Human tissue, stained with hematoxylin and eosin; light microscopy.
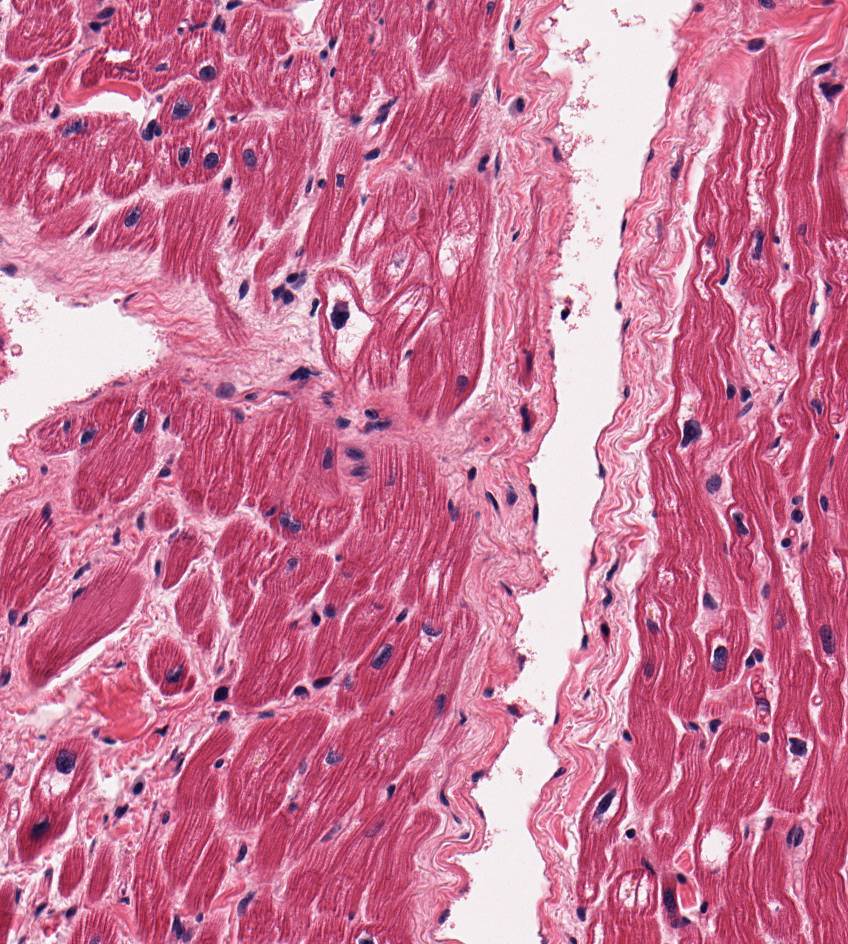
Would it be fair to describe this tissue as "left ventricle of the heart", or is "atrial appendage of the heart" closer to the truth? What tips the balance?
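This is atrial appendage of the heart.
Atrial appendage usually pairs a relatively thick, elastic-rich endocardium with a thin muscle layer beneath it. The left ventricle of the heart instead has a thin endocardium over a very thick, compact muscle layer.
Here the muscle fibres branch and join neighbours, each cell with one central oval nucleus.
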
